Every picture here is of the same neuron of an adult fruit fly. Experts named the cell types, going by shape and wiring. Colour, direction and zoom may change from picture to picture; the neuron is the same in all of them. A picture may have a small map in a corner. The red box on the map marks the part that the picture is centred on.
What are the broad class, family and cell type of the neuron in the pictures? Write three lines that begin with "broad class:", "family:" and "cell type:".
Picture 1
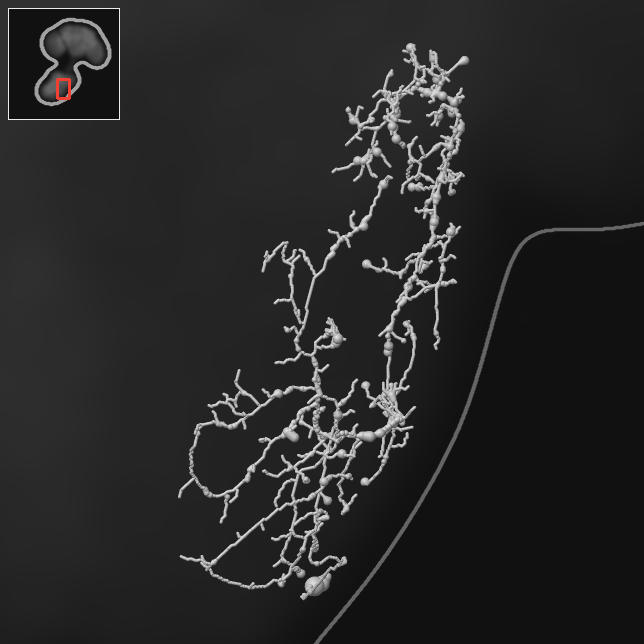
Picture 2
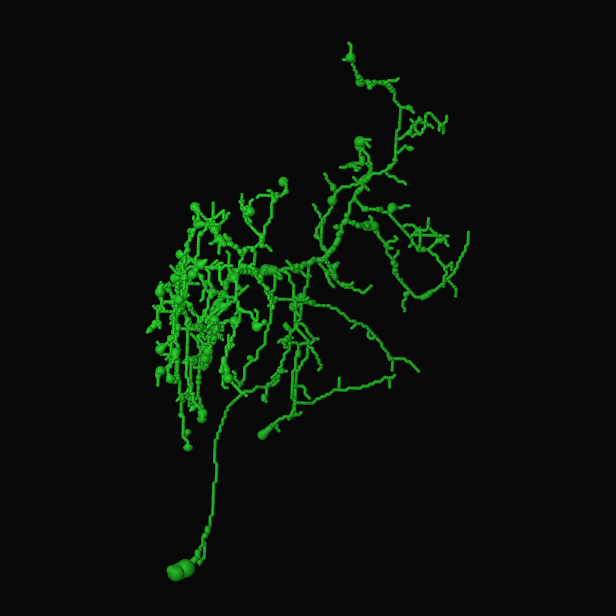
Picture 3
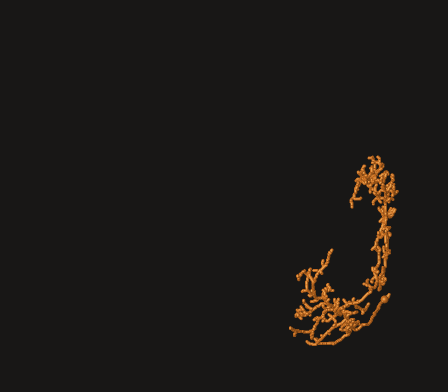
broad class: nerve-cord intrinsic neuron
family: hemilineage 13A
cell type: IN13A052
